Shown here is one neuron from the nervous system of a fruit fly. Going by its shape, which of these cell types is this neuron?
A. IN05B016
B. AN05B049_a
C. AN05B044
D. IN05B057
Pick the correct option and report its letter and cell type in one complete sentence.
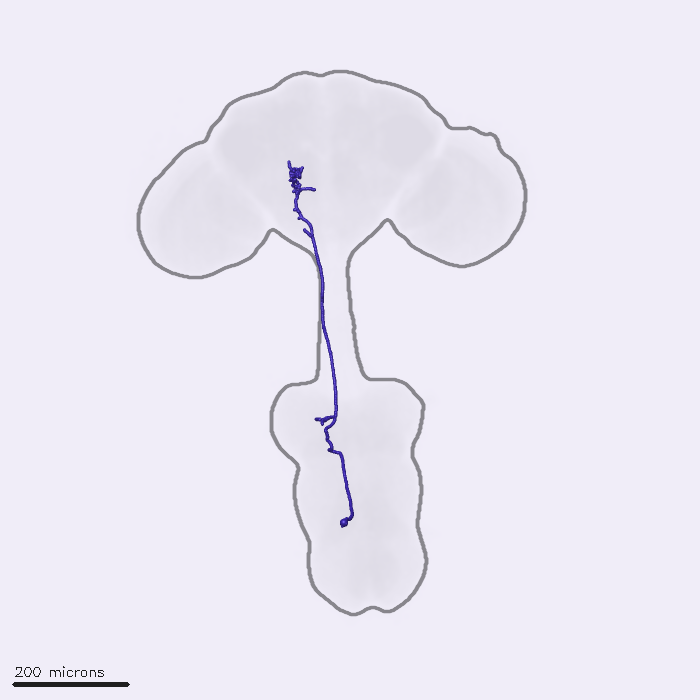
The cell type matching the neuron is AN05B044, which option C provides.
